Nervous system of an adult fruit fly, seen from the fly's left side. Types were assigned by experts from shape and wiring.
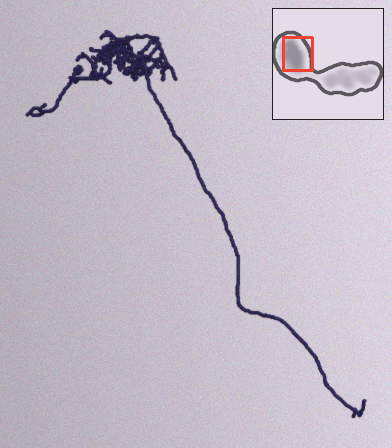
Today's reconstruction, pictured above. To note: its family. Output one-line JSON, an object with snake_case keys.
{"family": "DNES"}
